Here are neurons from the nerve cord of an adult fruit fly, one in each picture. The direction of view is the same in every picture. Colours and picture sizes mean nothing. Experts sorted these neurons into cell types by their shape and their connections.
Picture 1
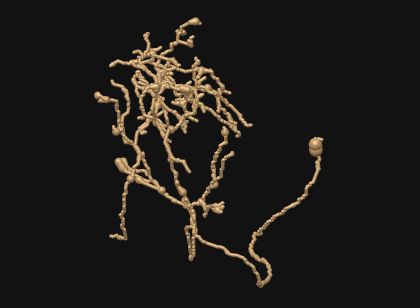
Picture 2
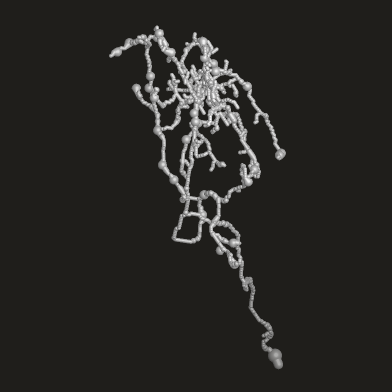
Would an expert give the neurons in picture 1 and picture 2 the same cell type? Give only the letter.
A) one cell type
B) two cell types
A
